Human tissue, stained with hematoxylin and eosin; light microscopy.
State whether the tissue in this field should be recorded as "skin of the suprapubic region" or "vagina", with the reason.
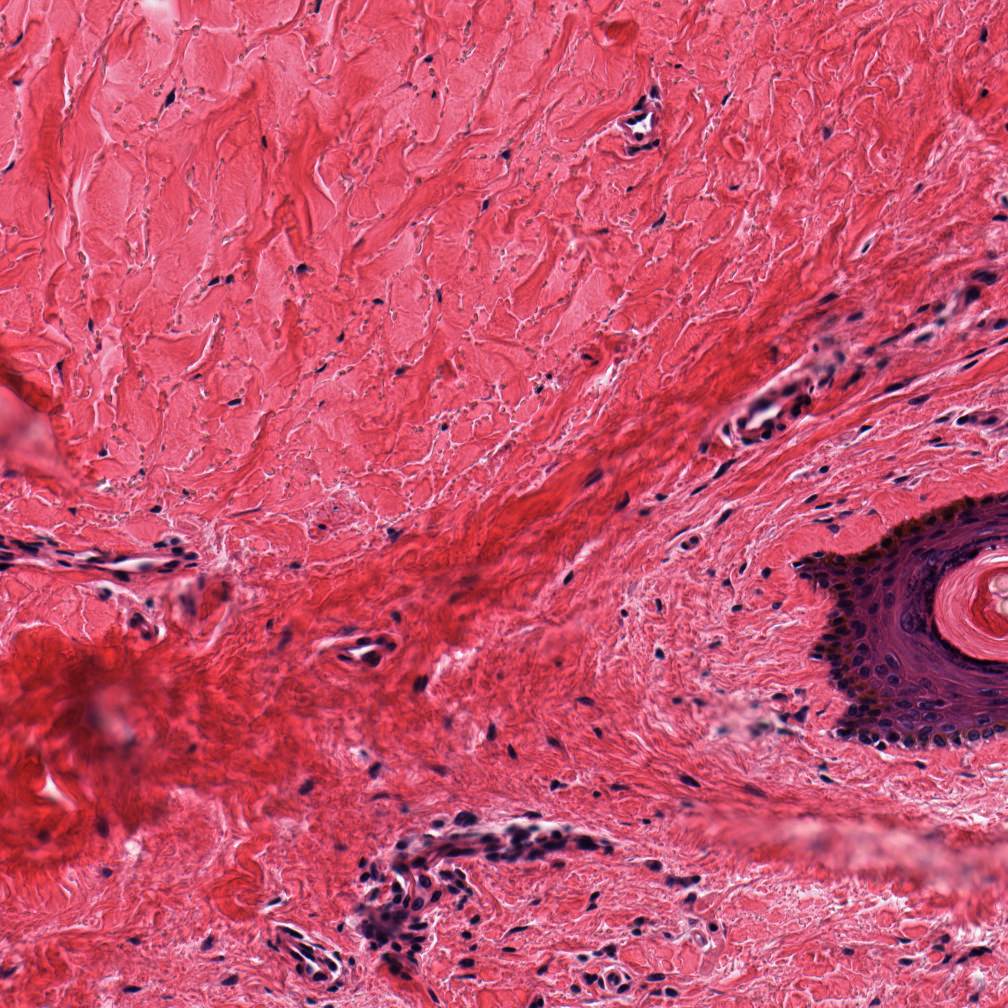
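This is skin of the suprapubic region. First: dense, sparsely cellular pink collagenous stroma, in thick wavy bundles in the upper half. Second: at the right edge, just below middle, a rounded nest of stratified squamous epithelium around concentric pink keratin layers.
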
